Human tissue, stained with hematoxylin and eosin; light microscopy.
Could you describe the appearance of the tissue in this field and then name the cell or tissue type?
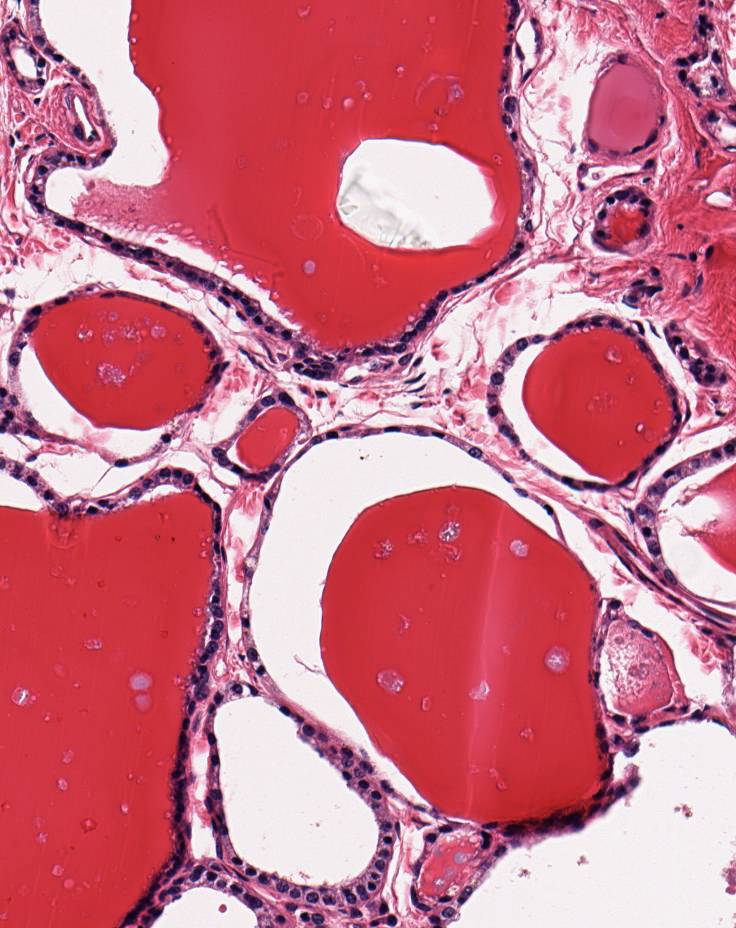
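Notice how the field is filled with closed, rounded follicles whose size varies widely; the largest lie at the upper centre, lower left and centre. Each follicle has a single layer of flattened to low cuboidal epithelial cells as its lining. Their nuclei are small, dark, round to oval and evenly spaced along the follicle walls. The colloid contains scattered small pale round spots. The tissue is thyroid.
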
